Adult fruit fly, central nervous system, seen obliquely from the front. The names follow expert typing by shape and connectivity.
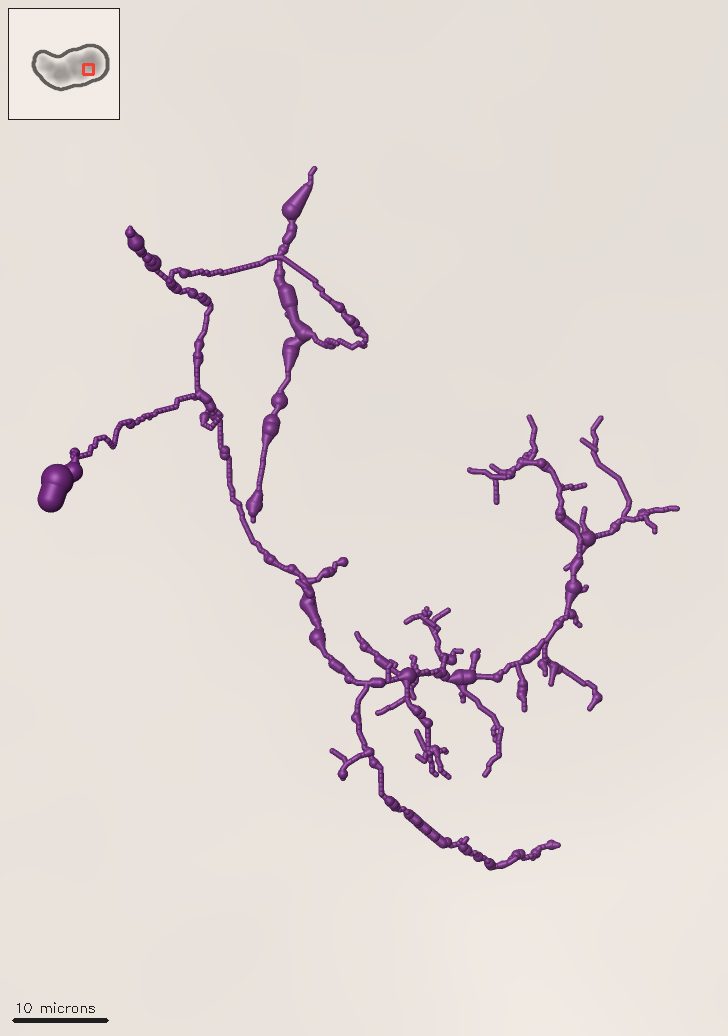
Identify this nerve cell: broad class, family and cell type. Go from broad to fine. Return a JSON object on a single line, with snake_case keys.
{"broad_class": "optic-lobe intrinsic neuron", "family": "LPi", "cell_type": "LPi14"}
